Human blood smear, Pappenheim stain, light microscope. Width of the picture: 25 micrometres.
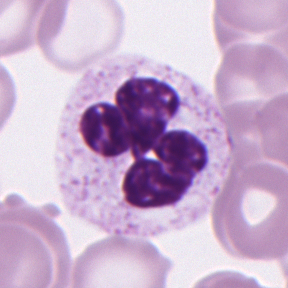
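Segmented neutrophil from a stained peripheral blood smear. The nucleus is divided into four separate lobes of dark purple, densely clumped chromatin. Around it lies plentiful, very pale pinkish-lilac cytoplasm, with fine pinkish-violet granules scattered throughout.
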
